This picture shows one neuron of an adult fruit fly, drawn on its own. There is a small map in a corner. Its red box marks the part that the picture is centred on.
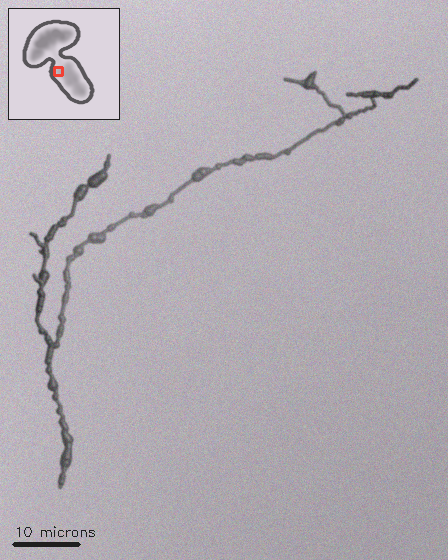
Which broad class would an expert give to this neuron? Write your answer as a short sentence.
The broad class is sensory neuron entering the nerve cord.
